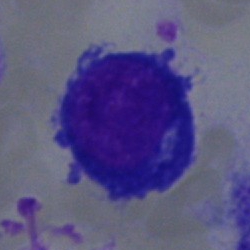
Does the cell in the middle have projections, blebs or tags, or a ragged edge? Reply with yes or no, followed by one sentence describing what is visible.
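Yes. Small irregular blue tags project from the cell edge, most visibly on the left and top.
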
